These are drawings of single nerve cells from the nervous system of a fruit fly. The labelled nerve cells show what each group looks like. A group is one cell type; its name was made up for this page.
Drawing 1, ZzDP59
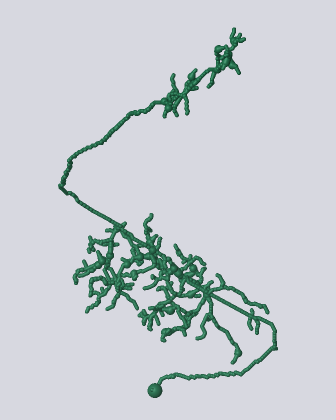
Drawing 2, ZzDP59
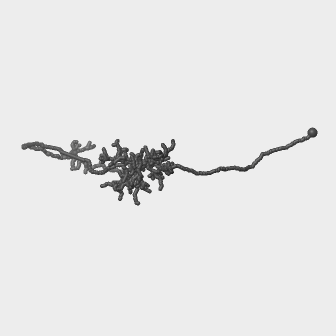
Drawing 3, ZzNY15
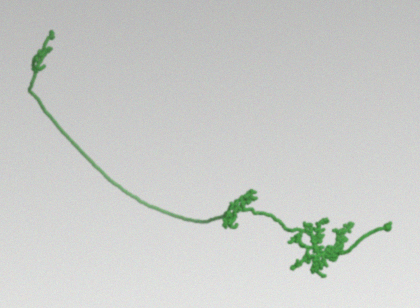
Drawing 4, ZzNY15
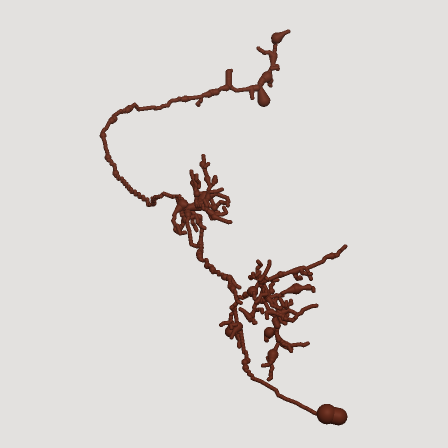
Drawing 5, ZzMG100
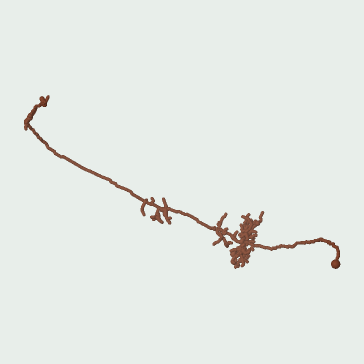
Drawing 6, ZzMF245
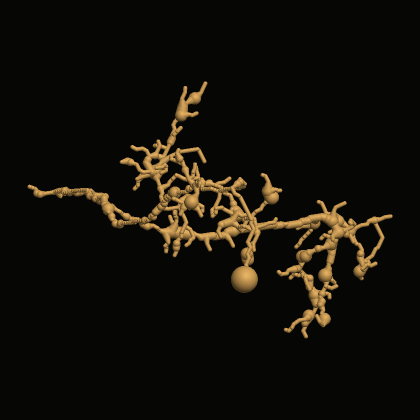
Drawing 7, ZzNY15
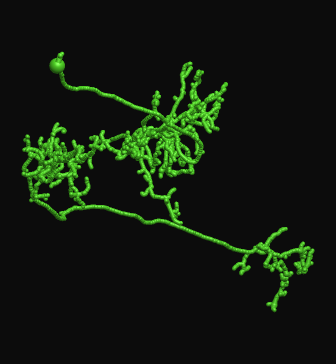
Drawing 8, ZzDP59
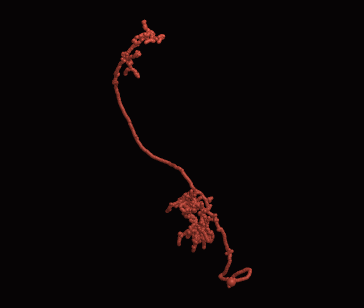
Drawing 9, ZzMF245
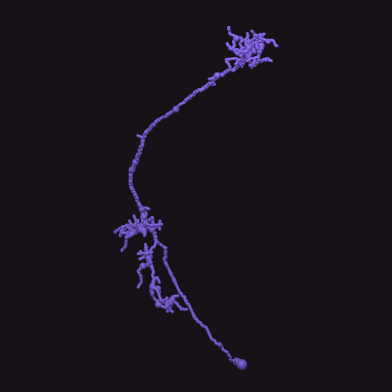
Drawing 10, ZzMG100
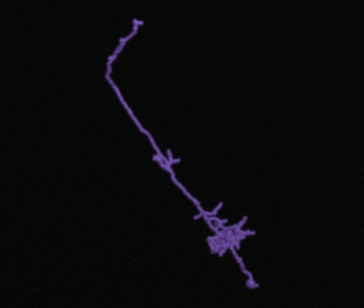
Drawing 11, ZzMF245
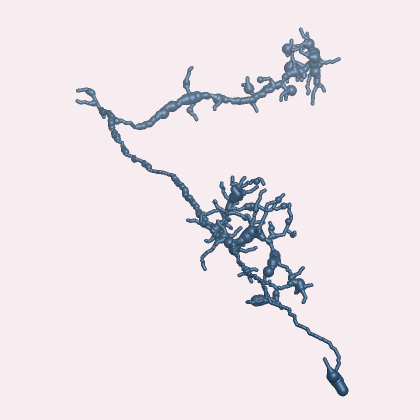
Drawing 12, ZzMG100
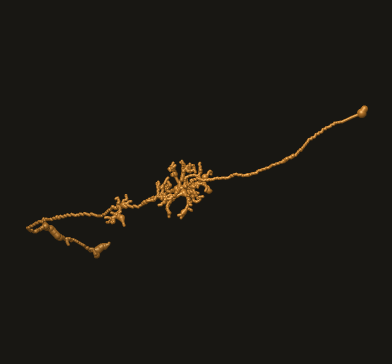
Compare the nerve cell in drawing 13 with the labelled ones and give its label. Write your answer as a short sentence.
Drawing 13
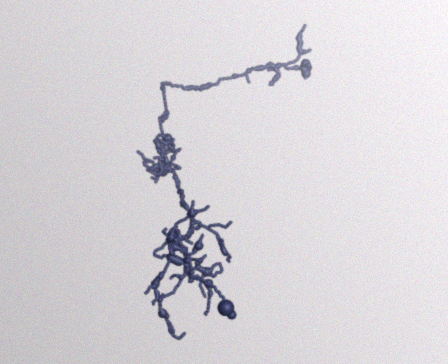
It belongs to ZzNY15.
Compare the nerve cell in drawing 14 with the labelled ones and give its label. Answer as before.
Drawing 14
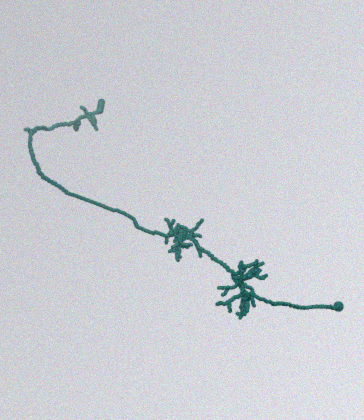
It belongs to ZzNY15.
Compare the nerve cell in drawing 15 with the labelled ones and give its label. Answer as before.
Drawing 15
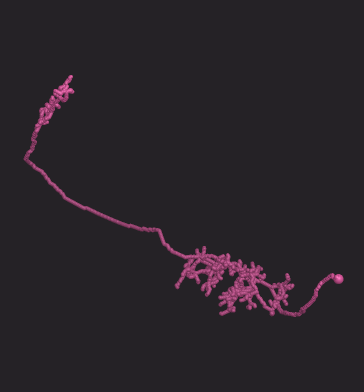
It belongs to ZzDP59.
